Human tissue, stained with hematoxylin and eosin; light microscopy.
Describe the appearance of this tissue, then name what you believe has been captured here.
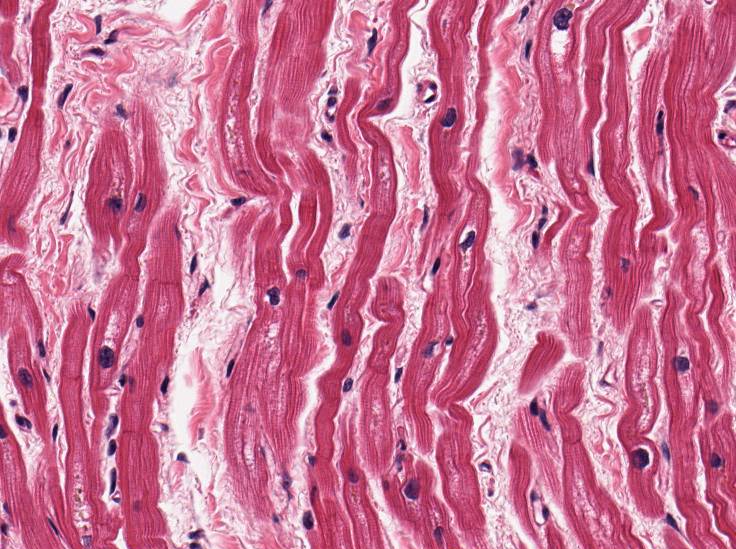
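Elongated muscle fibres run roughly top to bottom across the whole field. Some branch and join neighbours. Oval nuclei central within fibres. Between fibres: loose pale pink fibrillar connective tissue, scattered small dark nuclei. Tissue: atrial appendage of the heart.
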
